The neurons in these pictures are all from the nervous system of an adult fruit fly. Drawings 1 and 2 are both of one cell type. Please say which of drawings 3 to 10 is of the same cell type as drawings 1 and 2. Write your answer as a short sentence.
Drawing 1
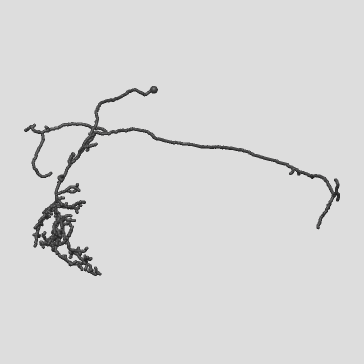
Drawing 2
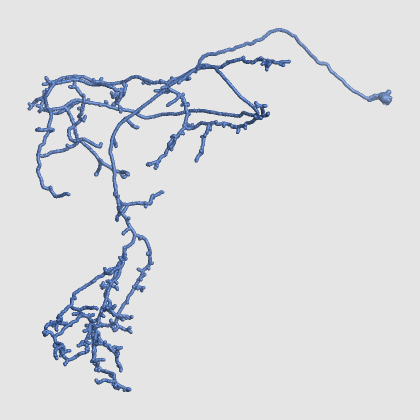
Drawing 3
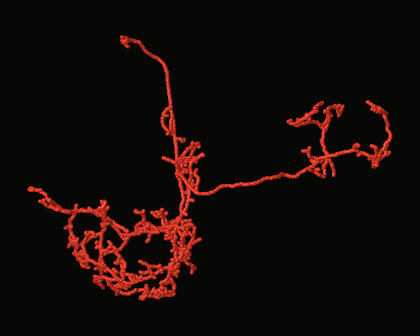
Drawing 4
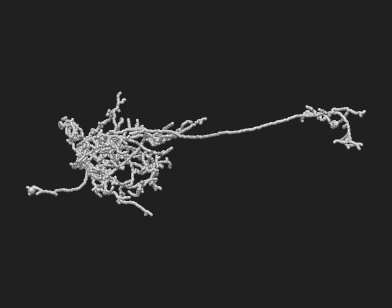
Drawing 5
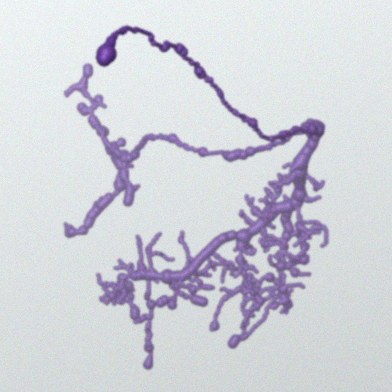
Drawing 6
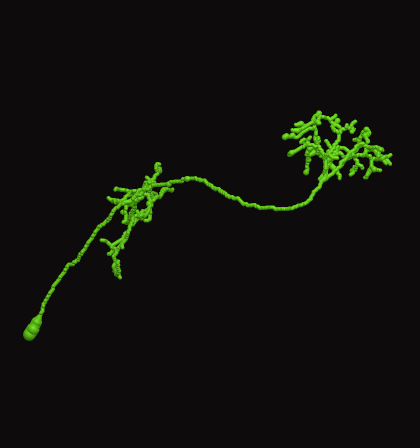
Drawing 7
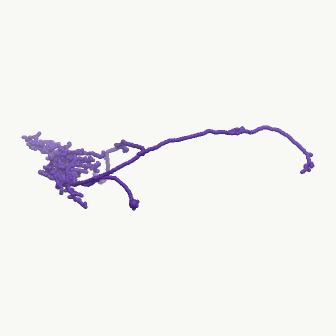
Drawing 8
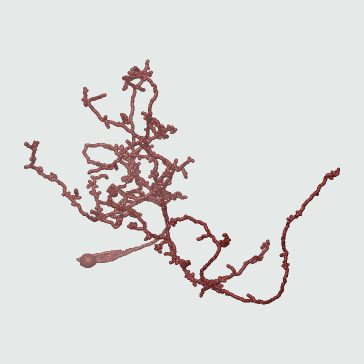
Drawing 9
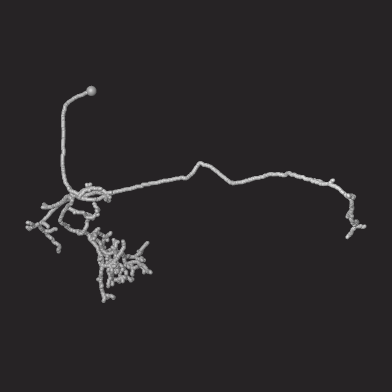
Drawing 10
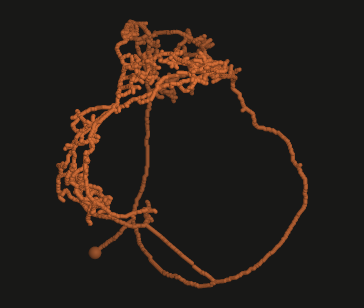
Drawing 9 is of the same cell type.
